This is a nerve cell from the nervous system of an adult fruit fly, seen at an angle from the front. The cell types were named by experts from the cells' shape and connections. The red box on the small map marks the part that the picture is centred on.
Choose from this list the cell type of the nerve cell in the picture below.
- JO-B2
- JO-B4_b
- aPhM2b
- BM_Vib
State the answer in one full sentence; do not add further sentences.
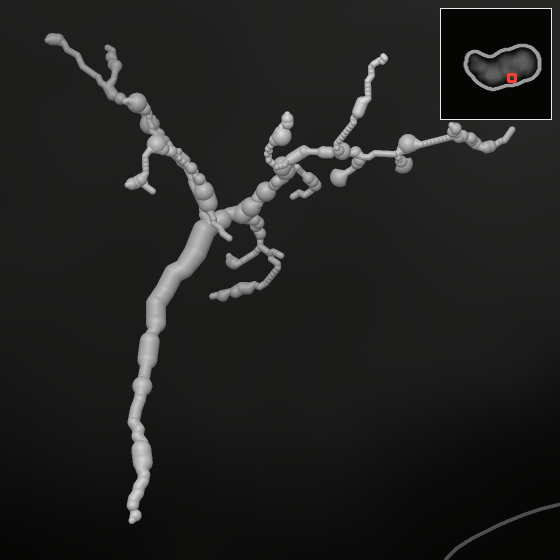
The type of this nerve cell is the cell type BM_Vib.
